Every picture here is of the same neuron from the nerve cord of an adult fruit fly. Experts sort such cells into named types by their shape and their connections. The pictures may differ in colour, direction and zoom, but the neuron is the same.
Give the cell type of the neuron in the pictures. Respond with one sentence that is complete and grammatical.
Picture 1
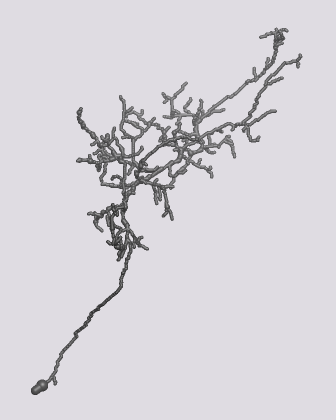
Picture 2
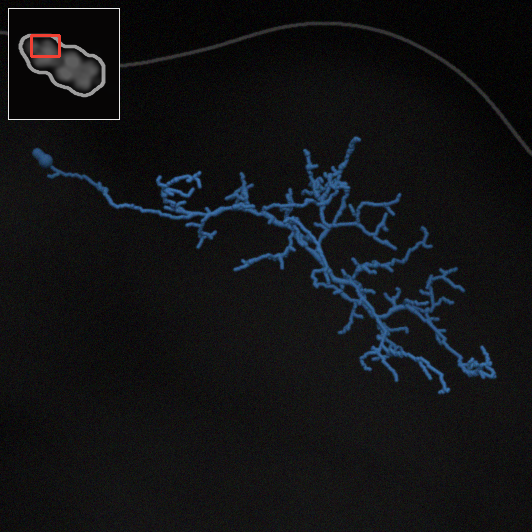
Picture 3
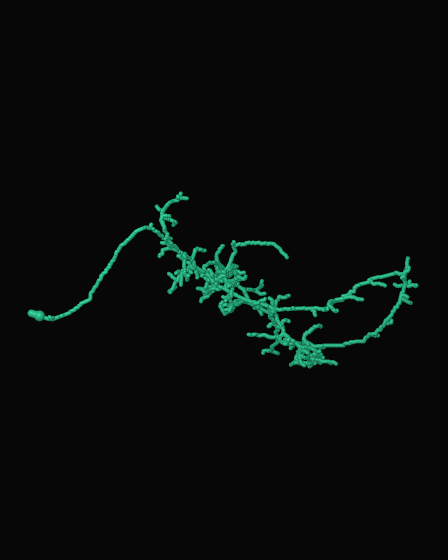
It is as IN20A.22A054 that this neuron is typed.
